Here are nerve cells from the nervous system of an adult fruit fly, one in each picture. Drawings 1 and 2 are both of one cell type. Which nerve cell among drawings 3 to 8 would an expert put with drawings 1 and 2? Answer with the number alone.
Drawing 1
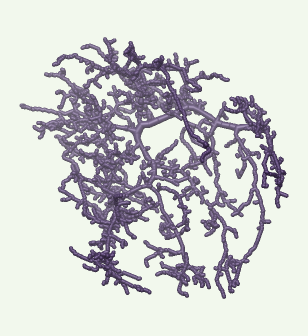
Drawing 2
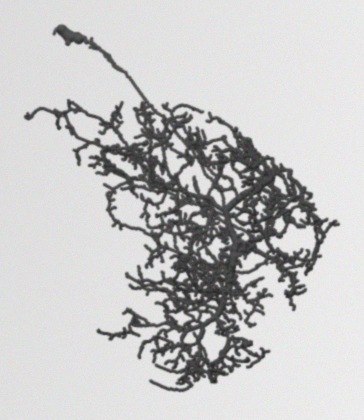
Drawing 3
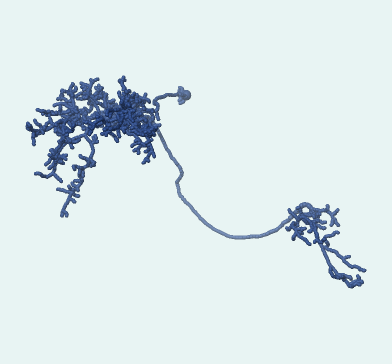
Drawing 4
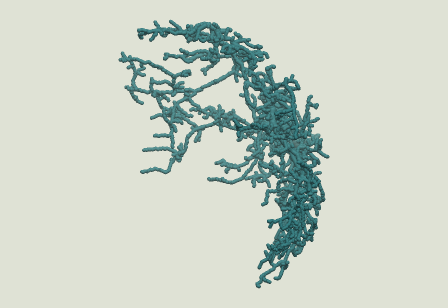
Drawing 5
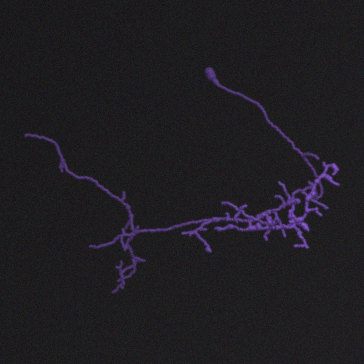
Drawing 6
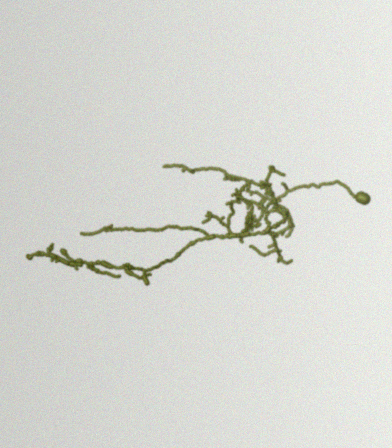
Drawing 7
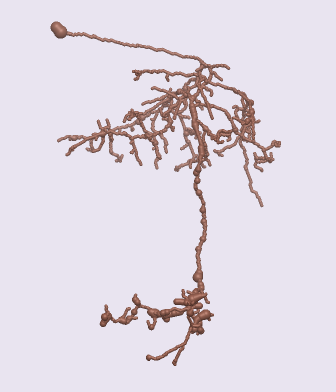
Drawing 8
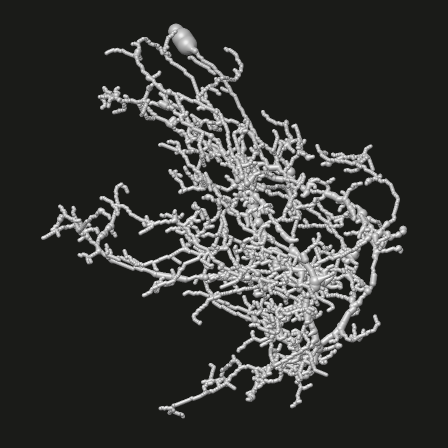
4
